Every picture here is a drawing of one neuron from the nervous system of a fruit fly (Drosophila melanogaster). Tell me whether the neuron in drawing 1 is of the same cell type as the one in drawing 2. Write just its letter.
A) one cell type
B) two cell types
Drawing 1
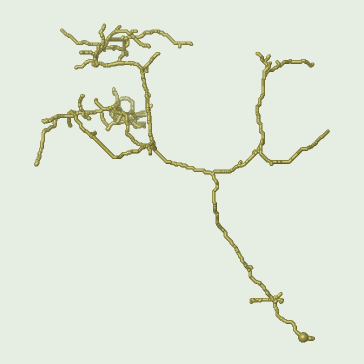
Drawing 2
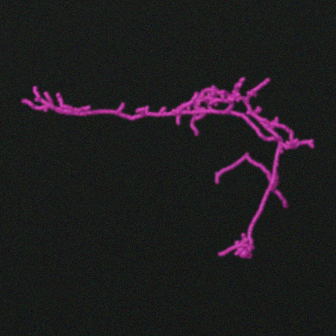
A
